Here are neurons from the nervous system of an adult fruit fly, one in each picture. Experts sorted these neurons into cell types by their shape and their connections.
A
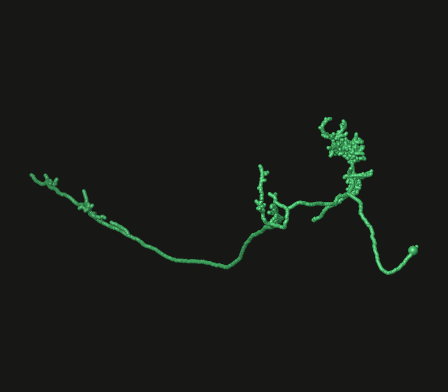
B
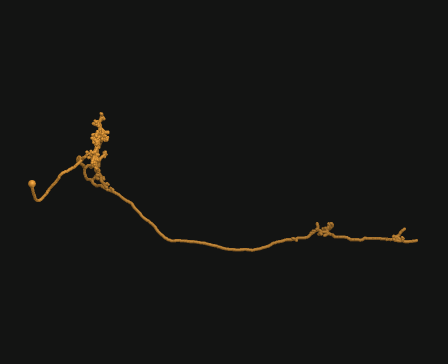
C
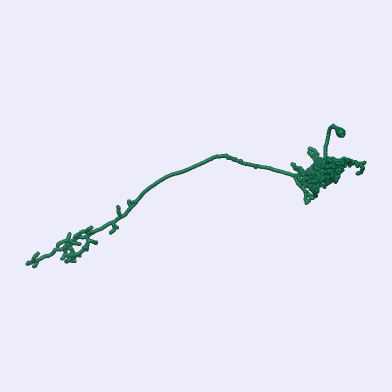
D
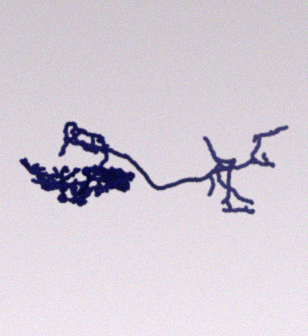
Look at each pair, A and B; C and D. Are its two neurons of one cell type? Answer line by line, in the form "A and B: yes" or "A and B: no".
A and B: yes
C and D: no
